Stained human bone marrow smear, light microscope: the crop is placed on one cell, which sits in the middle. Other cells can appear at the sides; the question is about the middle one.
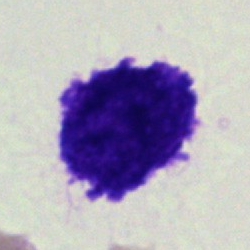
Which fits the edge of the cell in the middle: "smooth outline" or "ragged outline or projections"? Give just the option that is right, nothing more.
Ragged outline or projections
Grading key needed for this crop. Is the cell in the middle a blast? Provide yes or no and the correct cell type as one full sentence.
Yes, the cell in the centre is a blast.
